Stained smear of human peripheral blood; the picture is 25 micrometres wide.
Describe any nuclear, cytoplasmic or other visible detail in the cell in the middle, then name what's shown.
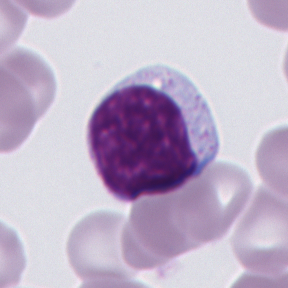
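The nucleus is round in outline and about 10 micrometres across, in a cell of about 12 micrometres, so it fills about 70% of the cell's area. It lies toward the lower left, stains deep purple and has coarse, clumped chromatin. The cytoplasm forms a crescent along its upper right side, with one small clear spot at the top edge of the nucleus. That's a large granular lymphocyte.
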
